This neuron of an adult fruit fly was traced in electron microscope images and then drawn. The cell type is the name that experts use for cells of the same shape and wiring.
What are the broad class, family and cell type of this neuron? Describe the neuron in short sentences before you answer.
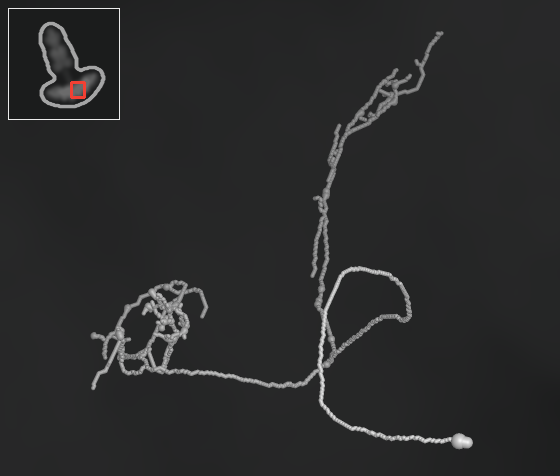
It lies in the brain. Its cell body lies at the lower right of the picture. Its broad class is central-brain intrinsic neuron. The family is hemilineage LALv1_dorsal. It is of cell type SAF.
